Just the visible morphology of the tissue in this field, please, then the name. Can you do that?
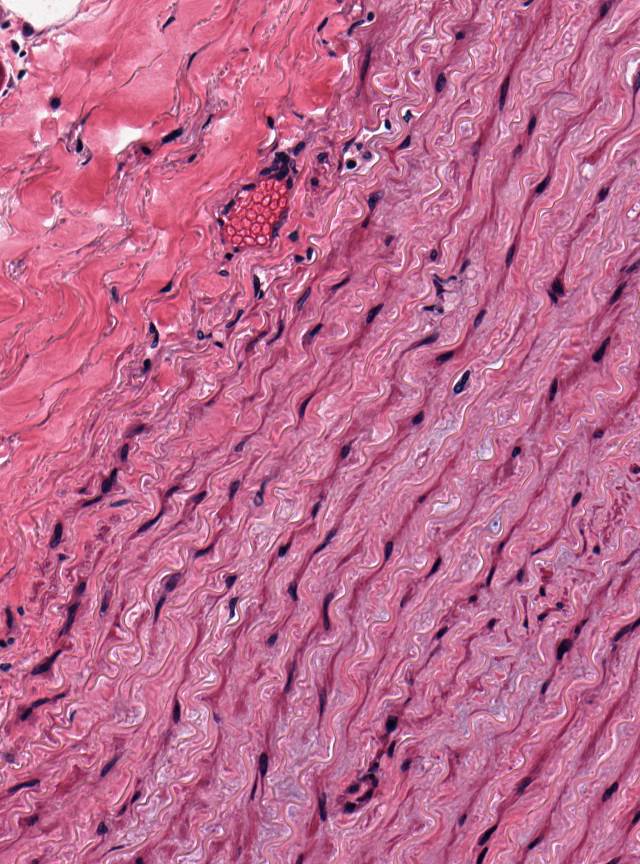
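Pink fibres in parallel bands, lower left to upper right, across most of the field. Fibres tightly crimped, wavy. Elongated dark nuclei between fibres, aligned with bands. Small vessel, top centre, packed with red blood cells. Tissue: aorta.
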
